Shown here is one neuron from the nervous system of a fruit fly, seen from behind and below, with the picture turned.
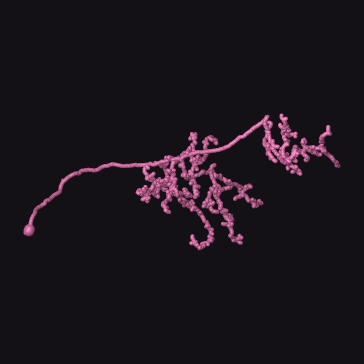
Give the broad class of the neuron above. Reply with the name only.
optic-lobe intrinsic neuron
